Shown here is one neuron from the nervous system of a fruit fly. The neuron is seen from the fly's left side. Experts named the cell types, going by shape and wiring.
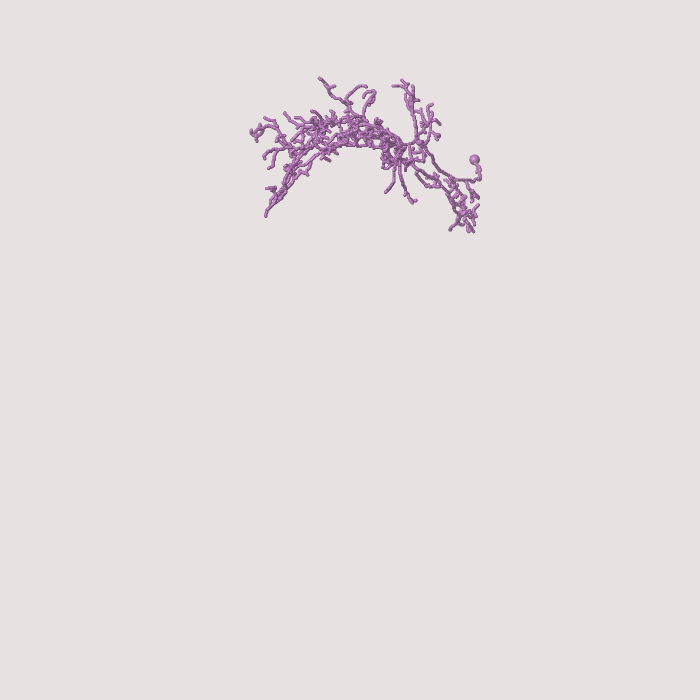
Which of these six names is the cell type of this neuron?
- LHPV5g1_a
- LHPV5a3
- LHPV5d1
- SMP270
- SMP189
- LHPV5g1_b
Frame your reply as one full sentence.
The neuron is categorized under cell type SMP189.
